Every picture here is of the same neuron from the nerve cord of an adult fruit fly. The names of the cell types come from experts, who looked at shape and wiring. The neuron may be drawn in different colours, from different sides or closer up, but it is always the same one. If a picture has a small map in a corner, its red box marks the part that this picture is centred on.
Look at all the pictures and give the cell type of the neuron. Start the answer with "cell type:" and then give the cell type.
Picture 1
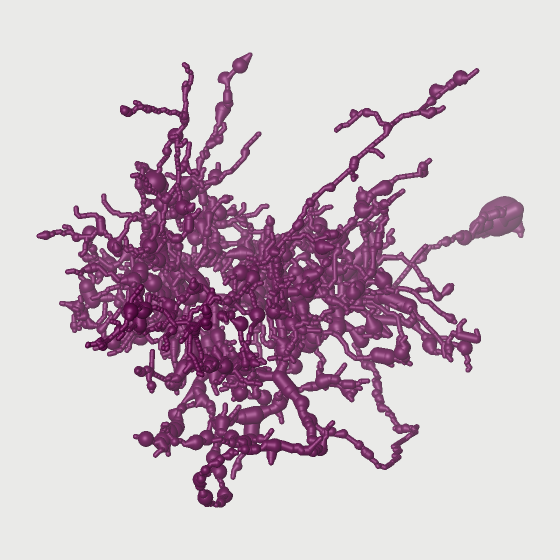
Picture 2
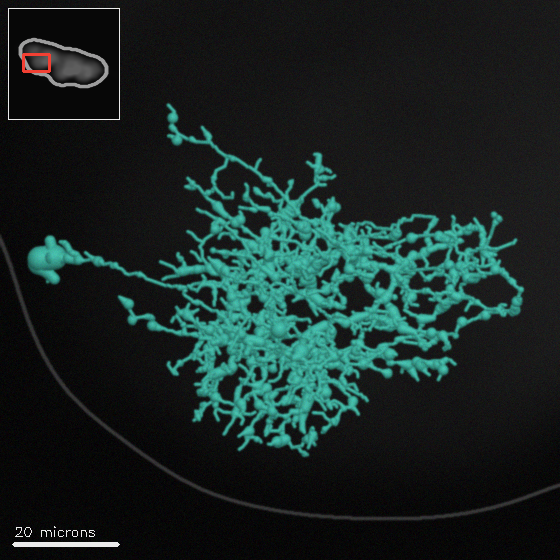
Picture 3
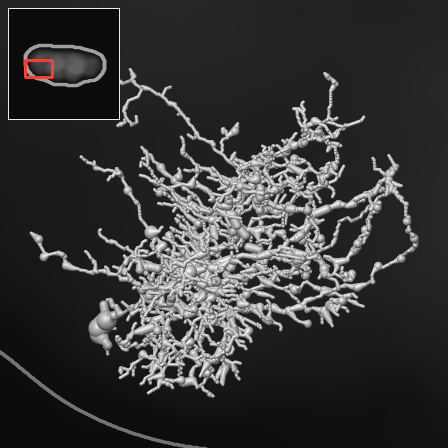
cell type: IN01B006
